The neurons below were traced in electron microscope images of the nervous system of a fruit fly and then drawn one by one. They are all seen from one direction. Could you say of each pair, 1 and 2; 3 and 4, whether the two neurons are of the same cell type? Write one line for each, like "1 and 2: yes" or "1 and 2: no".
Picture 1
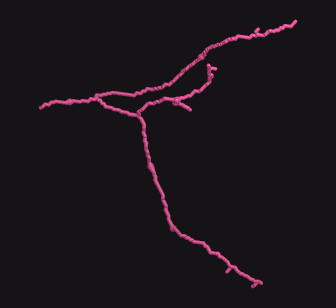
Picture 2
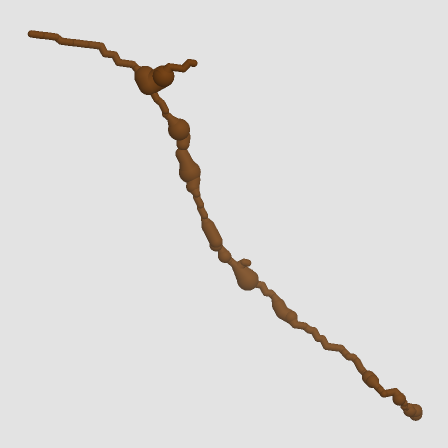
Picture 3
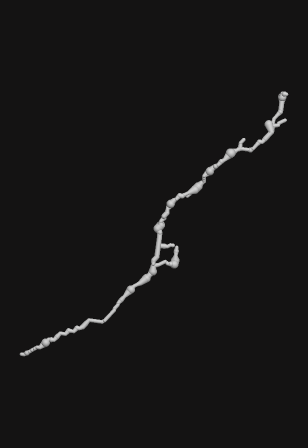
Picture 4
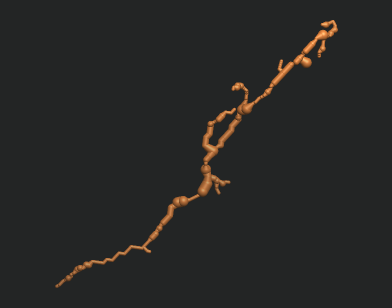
1 and 2: no
3 and 4: yes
